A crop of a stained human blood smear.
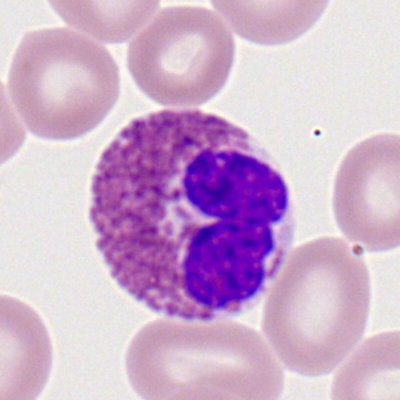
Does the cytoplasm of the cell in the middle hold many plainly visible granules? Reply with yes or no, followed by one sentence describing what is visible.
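Yes. The cytoplasm is packed with coarse reddish-pink granules.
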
